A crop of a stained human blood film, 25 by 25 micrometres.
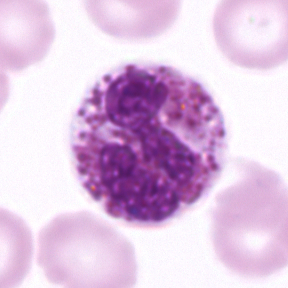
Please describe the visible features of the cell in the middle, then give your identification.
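In this cell, whose outline is round and smooth, no nucleolus can be seen in the nucleus. The granules are reddish-violet, and the nuclear lobes stay visible through them. This is an eosinophil.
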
